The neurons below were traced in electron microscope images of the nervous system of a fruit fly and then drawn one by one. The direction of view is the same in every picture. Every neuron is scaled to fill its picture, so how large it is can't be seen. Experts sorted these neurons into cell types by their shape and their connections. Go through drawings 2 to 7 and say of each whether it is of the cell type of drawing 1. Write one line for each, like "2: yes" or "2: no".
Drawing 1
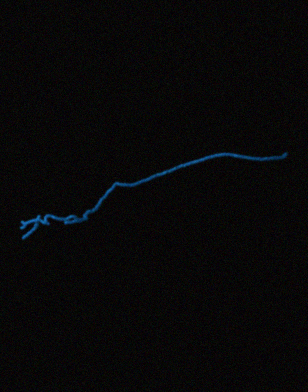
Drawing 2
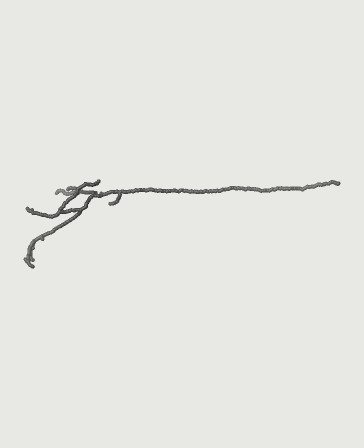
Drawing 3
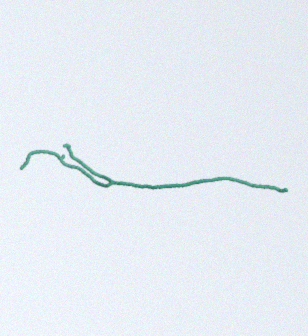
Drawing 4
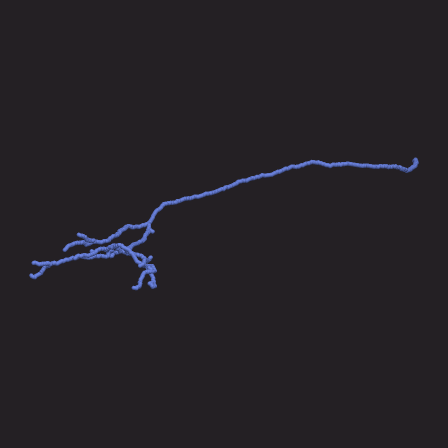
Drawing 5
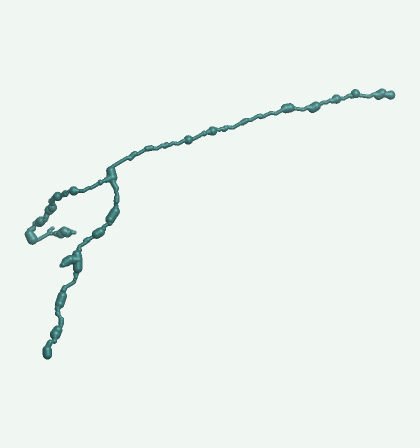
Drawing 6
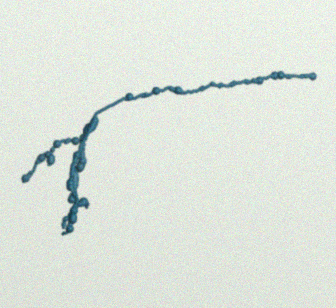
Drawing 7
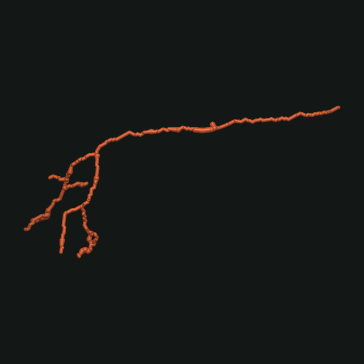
2: no
3: yes
4: yes
5: no
6: no
7: no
